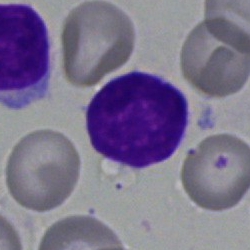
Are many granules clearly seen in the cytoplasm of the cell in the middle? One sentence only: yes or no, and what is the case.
No, its cytoplasm is free of any visible granules.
